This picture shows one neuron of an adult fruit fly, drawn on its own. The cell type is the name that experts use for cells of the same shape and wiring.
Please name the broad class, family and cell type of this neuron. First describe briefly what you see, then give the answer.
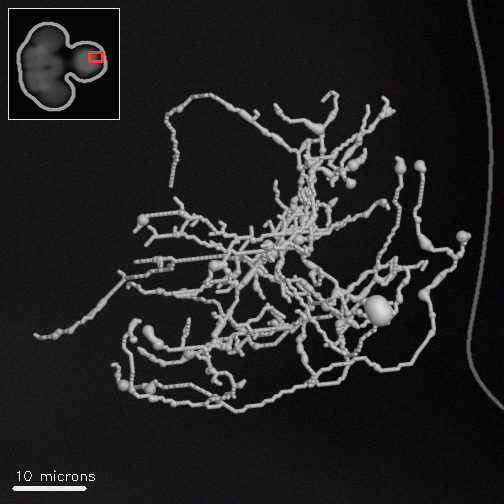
The cell body is on the right of the picture. From left to right in the picture it spans about 60 microns. The picture shows dozens of branch ends. Its broad class is nerve-cord intrinsic neuron. Its family is hemilineage 01B. The cell type is IN01B061.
